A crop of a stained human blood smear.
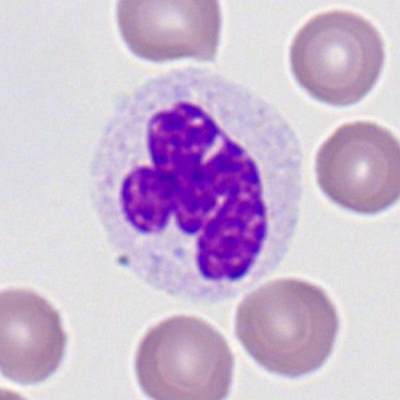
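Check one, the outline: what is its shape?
Roughly round, smooth-edged.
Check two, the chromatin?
Dark purple, coarsely clumped.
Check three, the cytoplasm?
Abundant, pale lilac-pink, with fine faint lilac granules scattered through it.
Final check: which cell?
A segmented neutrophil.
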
